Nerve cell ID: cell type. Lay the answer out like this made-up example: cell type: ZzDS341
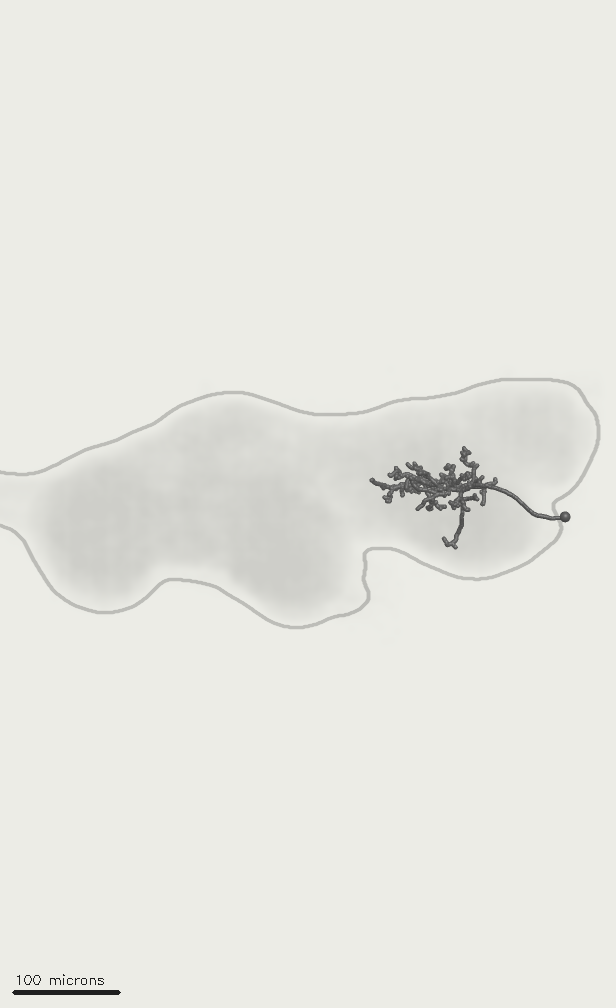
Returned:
cell type: IN04B104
